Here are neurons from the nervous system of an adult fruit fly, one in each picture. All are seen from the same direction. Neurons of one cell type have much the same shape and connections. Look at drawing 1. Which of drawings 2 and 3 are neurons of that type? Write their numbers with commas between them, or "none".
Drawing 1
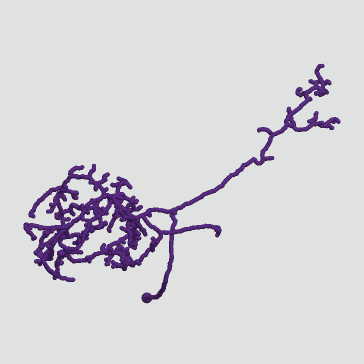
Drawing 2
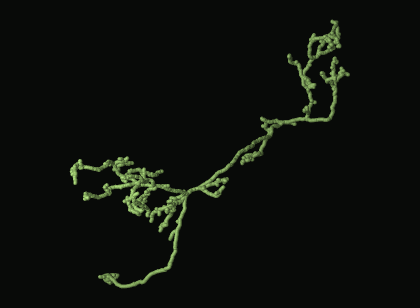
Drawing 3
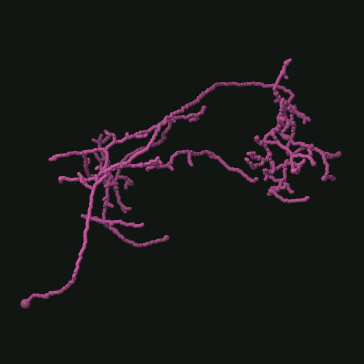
none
